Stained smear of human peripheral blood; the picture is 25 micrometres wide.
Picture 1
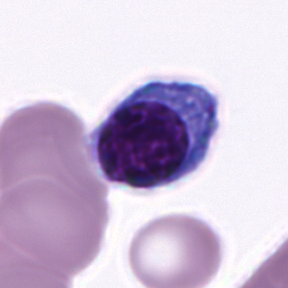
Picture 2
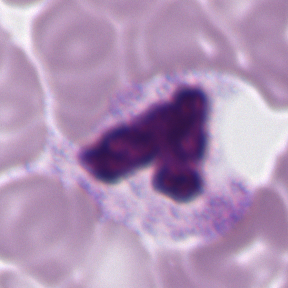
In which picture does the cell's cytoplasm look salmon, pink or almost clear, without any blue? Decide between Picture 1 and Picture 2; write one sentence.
Neither blue nor grey is found in the pink or nearly colourless cytoplasm of the cell in picture 2.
